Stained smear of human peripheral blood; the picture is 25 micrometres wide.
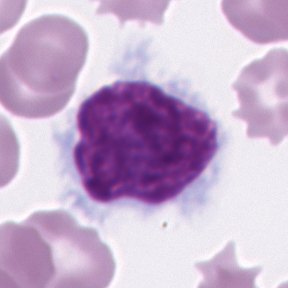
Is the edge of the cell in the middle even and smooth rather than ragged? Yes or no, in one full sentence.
No, this cell has a rough edge, ragged or bearing projections, blebs or tags.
